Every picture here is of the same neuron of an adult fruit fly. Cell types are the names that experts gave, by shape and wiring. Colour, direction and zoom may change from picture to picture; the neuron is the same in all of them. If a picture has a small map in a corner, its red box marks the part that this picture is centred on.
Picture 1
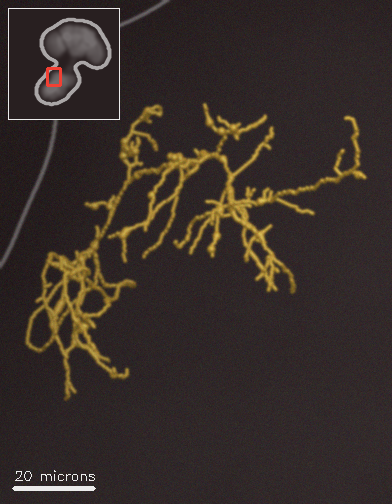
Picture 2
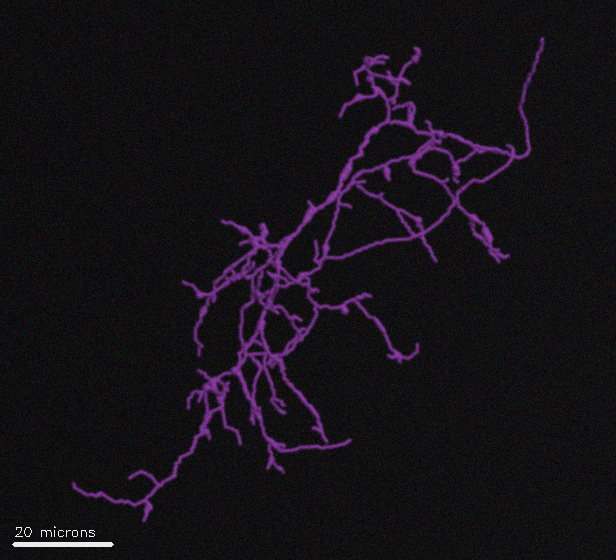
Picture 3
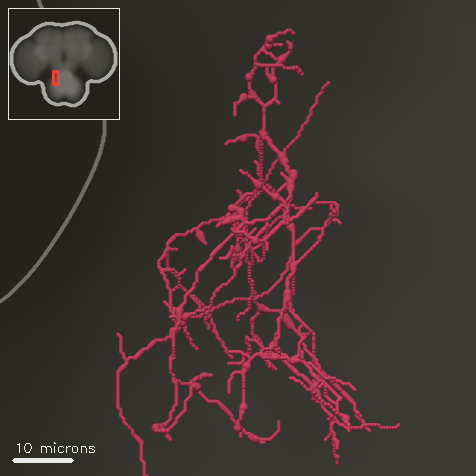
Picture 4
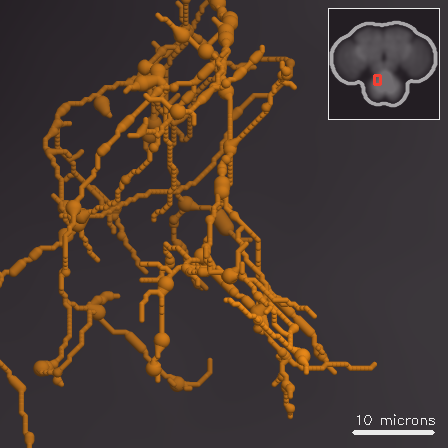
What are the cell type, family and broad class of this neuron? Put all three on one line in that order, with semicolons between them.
IN11B019; hemilineage 11B; nerve-cord intrinsic neuron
